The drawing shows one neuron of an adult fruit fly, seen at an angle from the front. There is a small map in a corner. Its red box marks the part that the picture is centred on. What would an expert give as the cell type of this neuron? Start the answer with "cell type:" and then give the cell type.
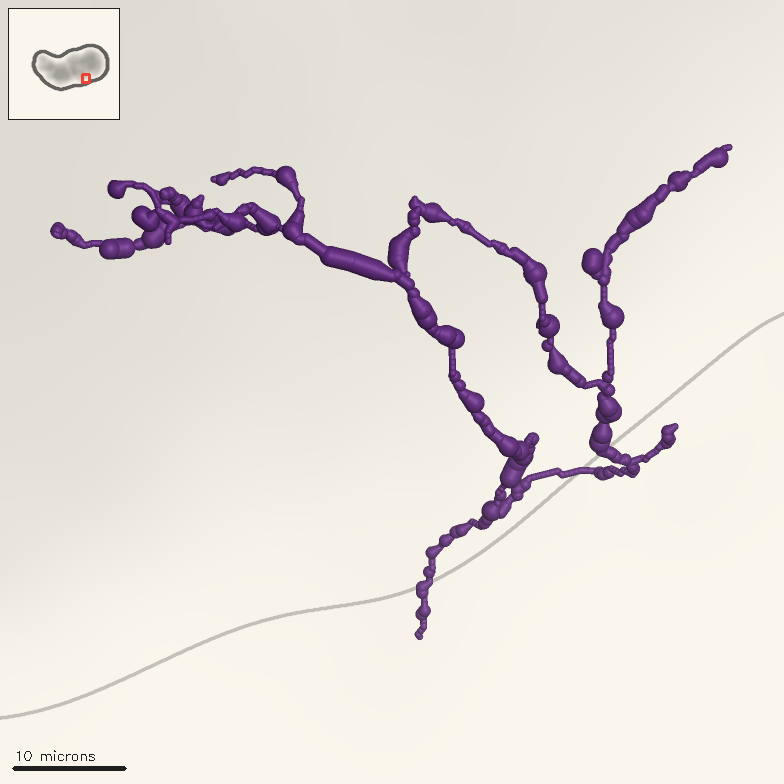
cell type: TPMN2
